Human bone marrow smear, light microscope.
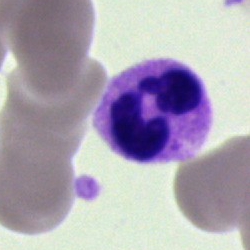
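Segmented neutrophil in a stained human bone marrow smear. Looking at the edge first, I see a smooth, roughly round outline. The chromatin, as far as I can tell, is dark purple and densely clumped. I can find no nucleoli in the nucleus, and no vacuoles in the cytoplasm either.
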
